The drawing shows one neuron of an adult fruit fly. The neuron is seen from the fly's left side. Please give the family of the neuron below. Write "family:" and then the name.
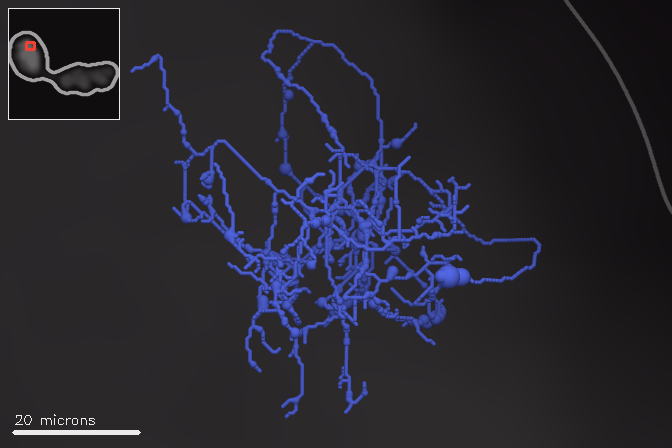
family: hemilineage LHp1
